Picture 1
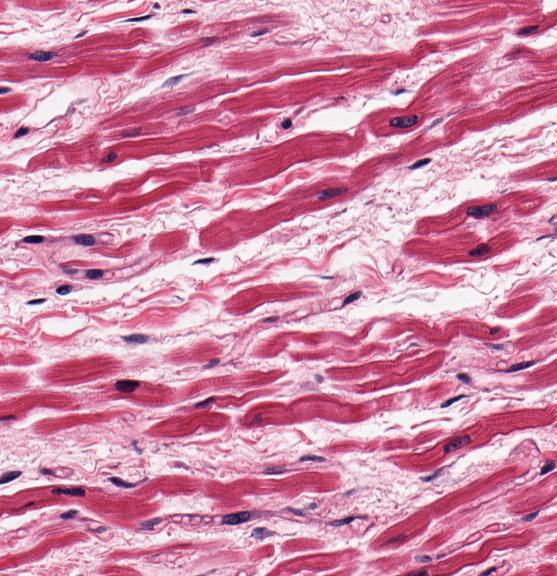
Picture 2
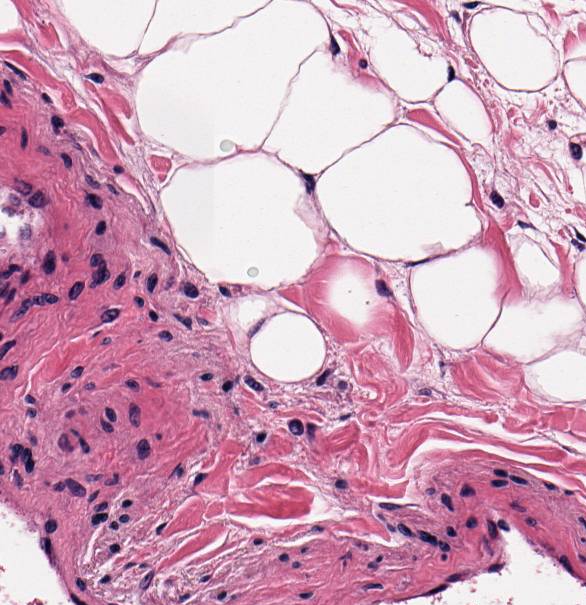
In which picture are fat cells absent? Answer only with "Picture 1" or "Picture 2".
Picture 1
